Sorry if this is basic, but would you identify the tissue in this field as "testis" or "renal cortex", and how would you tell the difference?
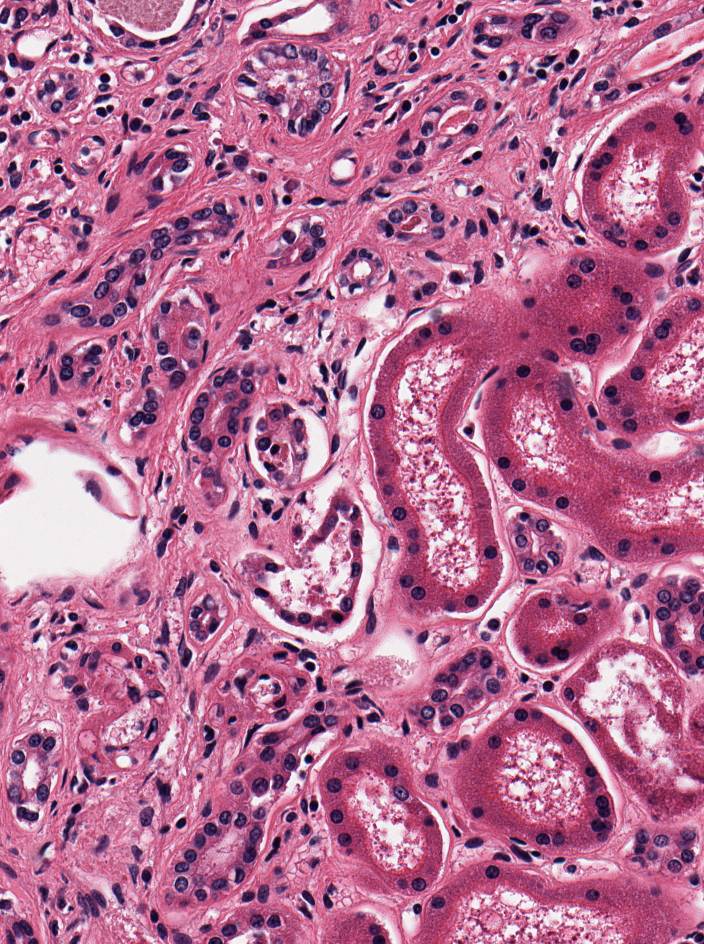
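It is renal cortex. Look at the right half: large, winding tubules, each lined by a single layer of cells with abundant, deeply pink, granular cytoplasm. Their round dark nuclei sit toward the base, away from the lumen. Now the left half: many small, crowded tubules set in more stroma, their cells having little cytoplasm and closely crowded nuclei.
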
